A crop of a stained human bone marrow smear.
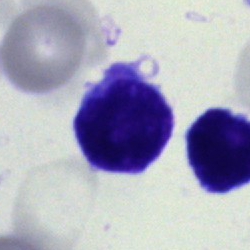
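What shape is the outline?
Somewhat angular, with flattened sides rather than a smooth circle.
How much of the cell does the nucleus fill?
Nearly all, staining dense dark purple throughout; cytoplasm is scant, at most a thin rim.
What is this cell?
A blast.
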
